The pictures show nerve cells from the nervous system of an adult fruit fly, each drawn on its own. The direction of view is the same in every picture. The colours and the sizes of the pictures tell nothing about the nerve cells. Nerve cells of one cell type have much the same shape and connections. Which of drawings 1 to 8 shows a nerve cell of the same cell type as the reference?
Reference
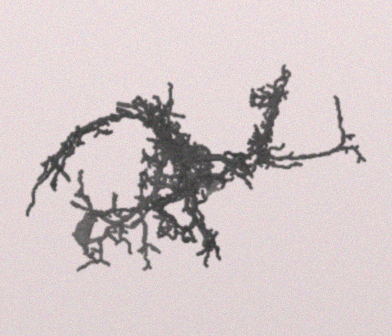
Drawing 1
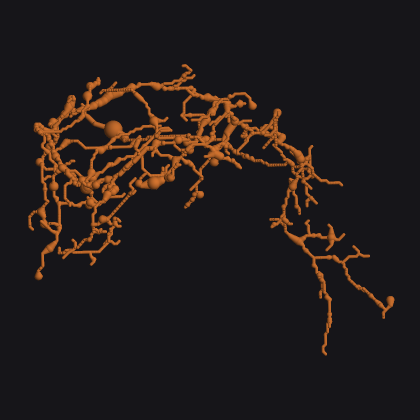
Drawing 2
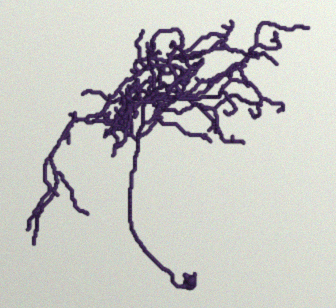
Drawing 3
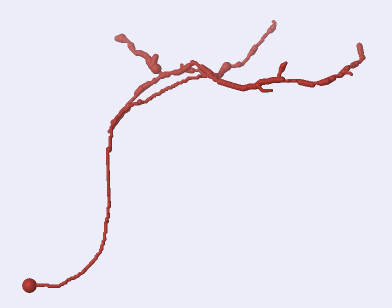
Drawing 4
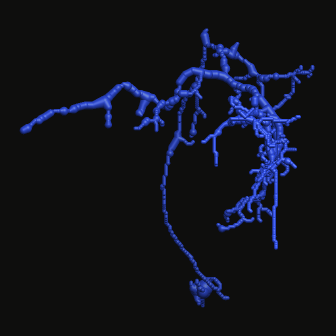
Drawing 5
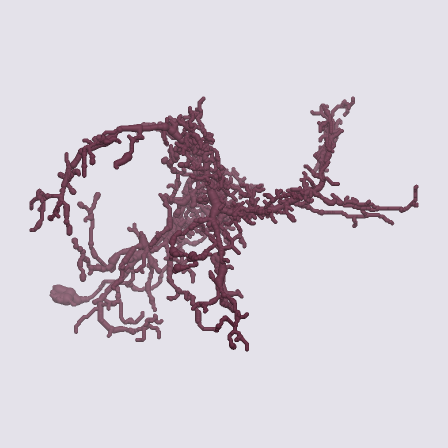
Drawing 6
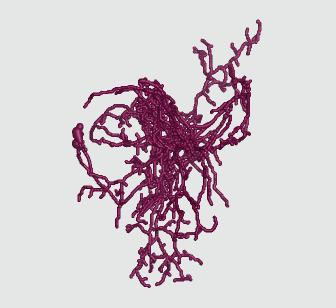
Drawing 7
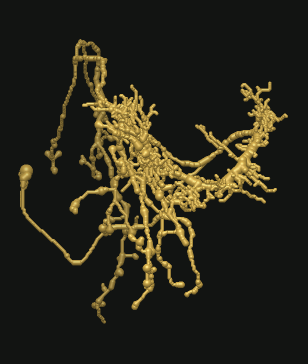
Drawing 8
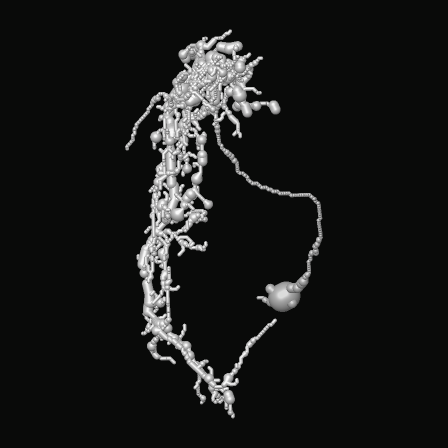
5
